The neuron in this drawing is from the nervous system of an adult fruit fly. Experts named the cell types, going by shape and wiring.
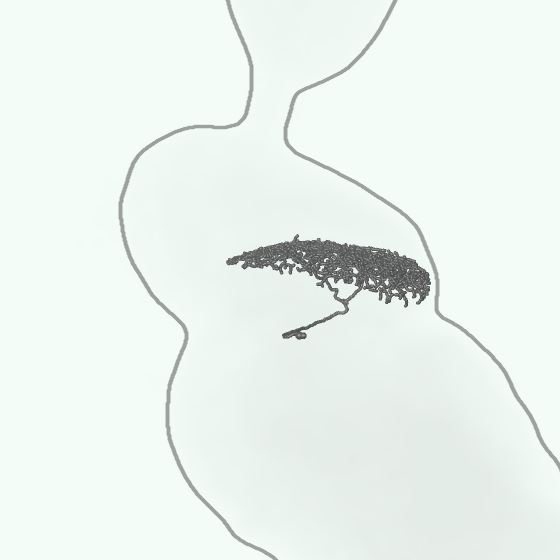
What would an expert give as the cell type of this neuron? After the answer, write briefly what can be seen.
It is of cell type Li29. It is an optic-lobe intrinsic neuron. Its cell body lies in the middle of the picture. As drawn here it is wider than it is tall.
